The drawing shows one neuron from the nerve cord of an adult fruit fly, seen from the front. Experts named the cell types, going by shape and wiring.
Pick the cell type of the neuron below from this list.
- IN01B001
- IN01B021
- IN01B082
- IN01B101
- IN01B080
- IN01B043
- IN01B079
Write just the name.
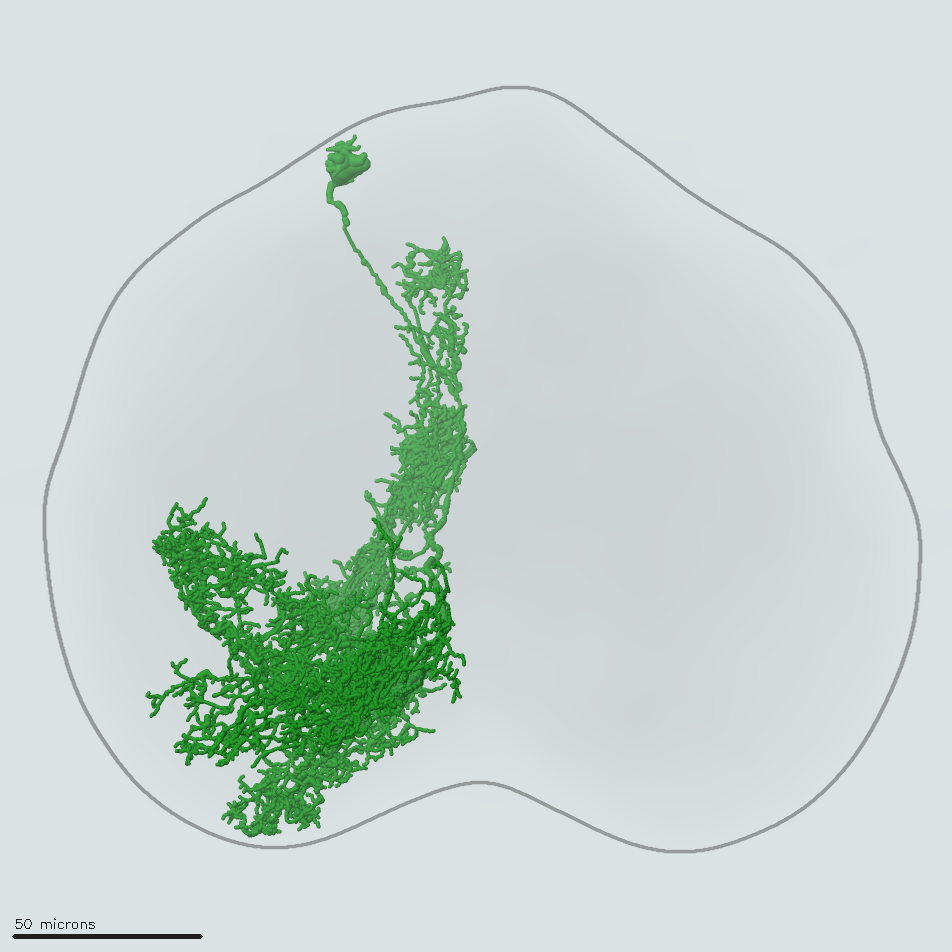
IN01B001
